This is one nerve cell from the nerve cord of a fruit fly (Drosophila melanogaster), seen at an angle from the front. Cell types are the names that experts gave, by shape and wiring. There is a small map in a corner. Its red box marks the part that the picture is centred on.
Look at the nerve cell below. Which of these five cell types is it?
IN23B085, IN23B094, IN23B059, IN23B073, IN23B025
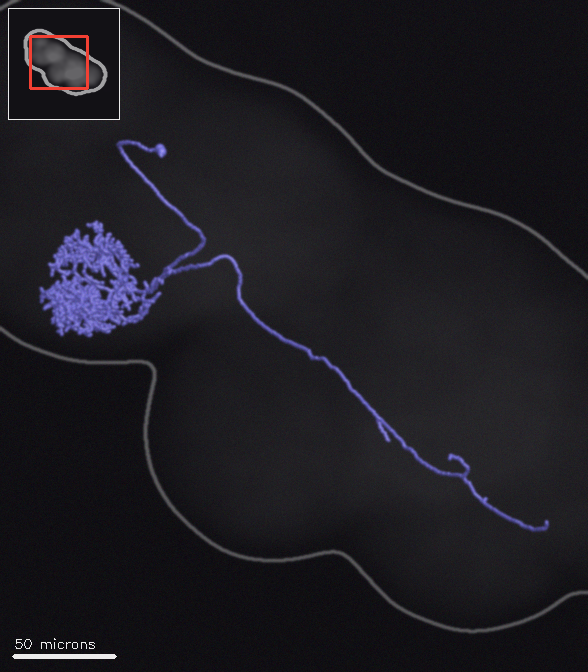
IN23B025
